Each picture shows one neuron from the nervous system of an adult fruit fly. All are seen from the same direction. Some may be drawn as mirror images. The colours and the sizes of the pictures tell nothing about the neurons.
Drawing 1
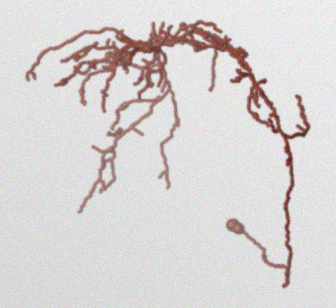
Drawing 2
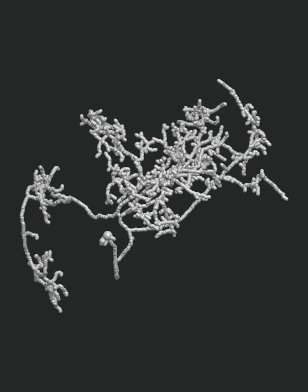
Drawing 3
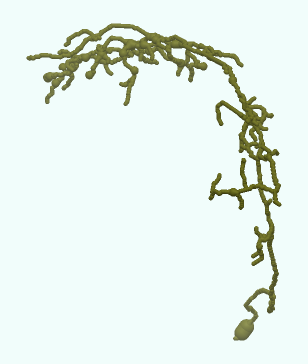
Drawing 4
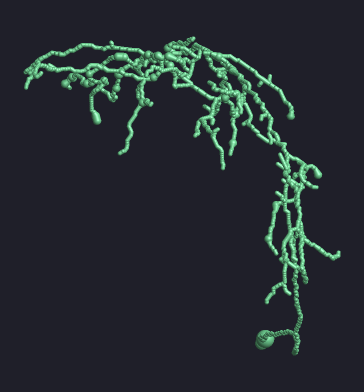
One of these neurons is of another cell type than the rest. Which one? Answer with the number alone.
2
